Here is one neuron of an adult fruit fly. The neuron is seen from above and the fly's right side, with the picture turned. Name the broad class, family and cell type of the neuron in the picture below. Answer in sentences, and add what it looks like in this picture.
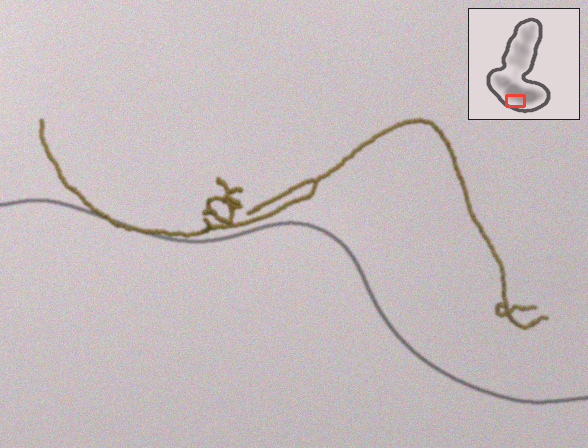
Its broad class is sensory neuron entering the brain. The name of its family is class olfactory. It is of cell type ORN_DA4m. It lies in the brain. No cell body is drawn. It has a dozen or fewer branch ends.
